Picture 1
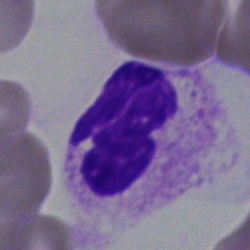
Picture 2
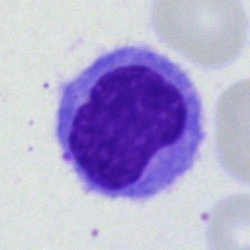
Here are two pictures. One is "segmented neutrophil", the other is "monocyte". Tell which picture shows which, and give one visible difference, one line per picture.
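In picture 1 we see a segmented neutrophil: The cytoplasm is plentiful and pale lilac.
In picture 2 we see a monocyte: The nucleus fills most of the cell.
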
